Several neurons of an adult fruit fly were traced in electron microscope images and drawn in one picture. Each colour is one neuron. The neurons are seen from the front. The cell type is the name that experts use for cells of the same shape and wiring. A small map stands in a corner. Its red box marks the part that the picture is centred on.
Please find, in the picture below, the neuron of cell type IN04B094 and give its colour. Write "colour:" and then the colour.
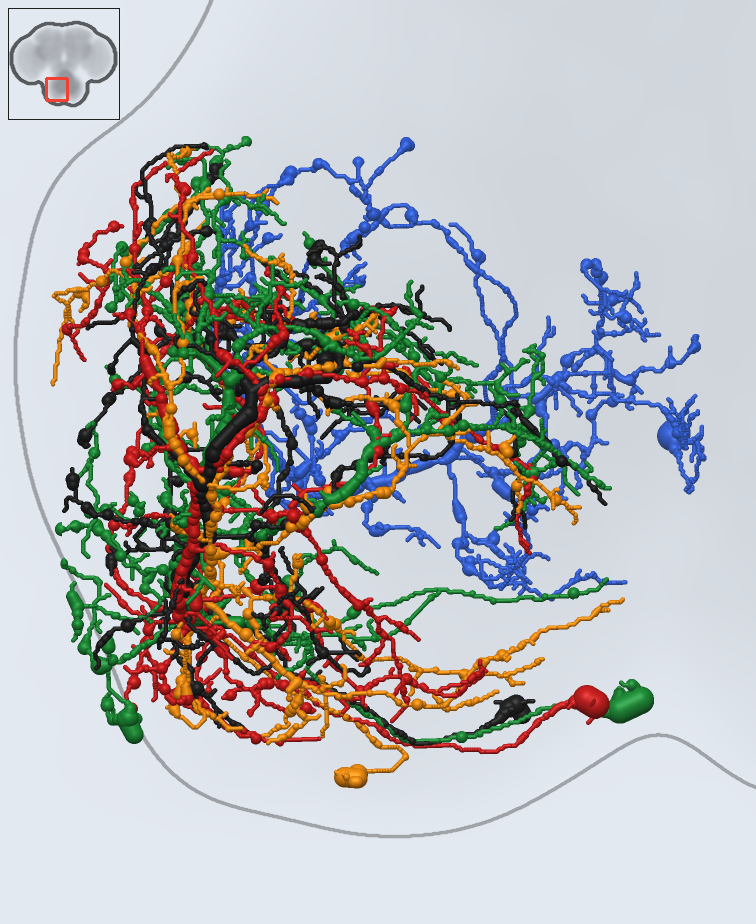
colour: red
